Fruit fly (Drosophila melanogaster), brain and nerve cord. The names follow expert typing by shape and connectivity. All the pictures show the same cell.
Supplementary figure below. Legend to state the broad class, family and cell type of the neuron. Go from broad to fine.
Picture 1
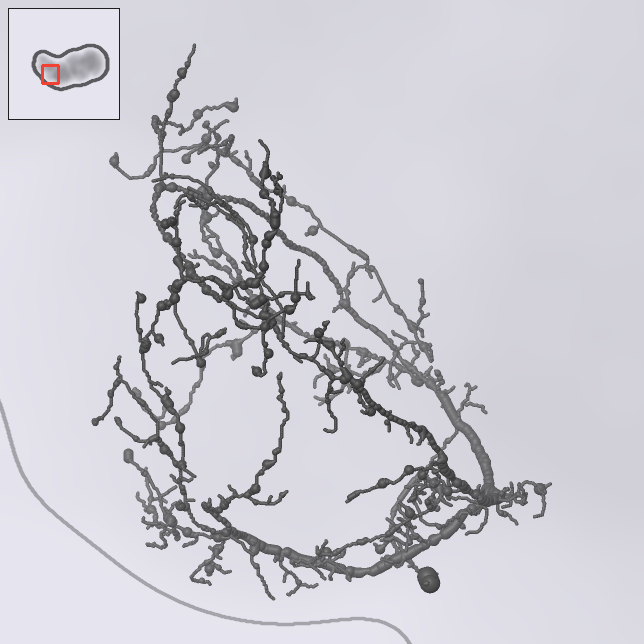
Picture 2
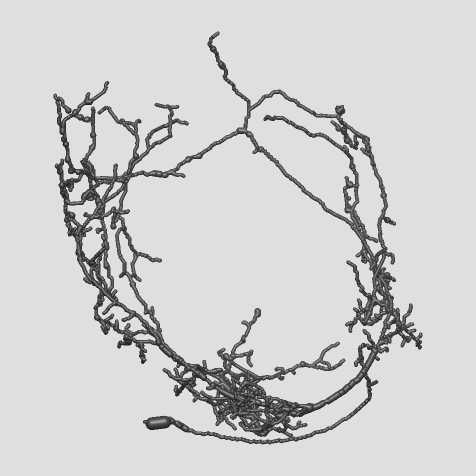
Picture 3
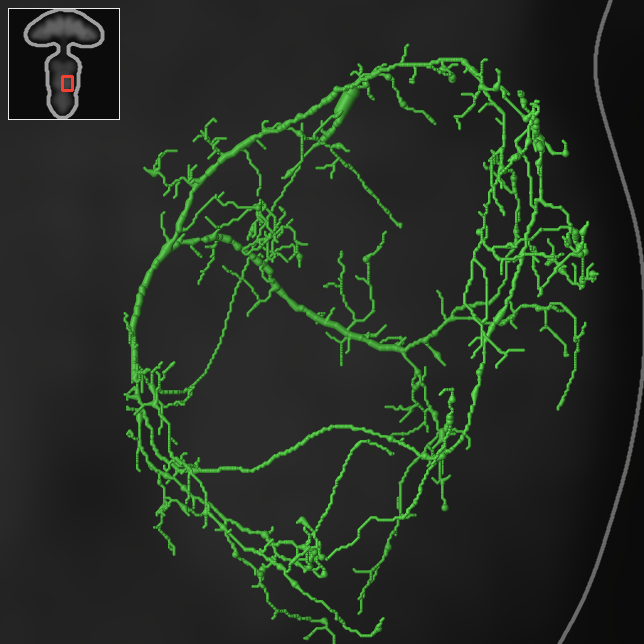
nerve-cord intrinsic neuron; hemilineage 04B; IN04B036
